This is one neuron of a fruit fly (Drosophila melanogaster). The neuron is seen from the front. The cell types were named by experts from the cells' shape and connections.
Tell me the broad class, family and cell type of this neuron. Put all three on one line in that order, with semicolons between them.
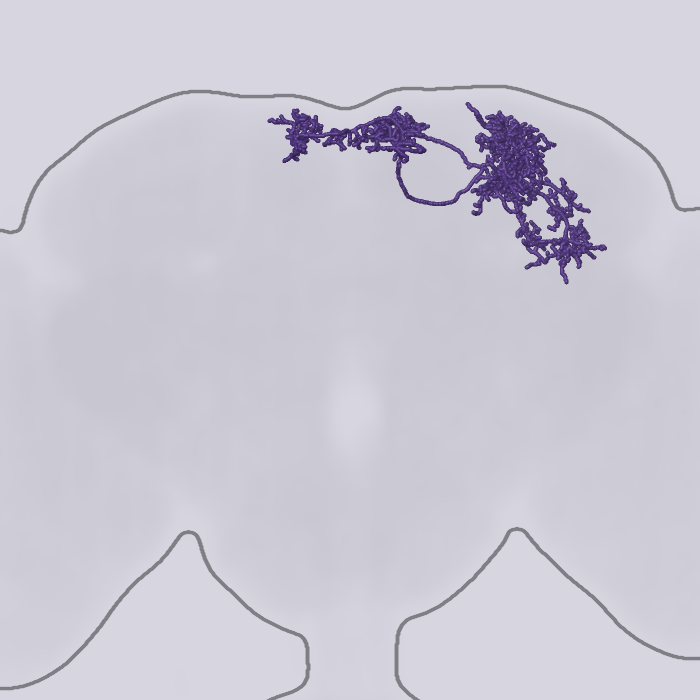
central-brain intrinsic neuron; hemilineage SLPpm3; SMP551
